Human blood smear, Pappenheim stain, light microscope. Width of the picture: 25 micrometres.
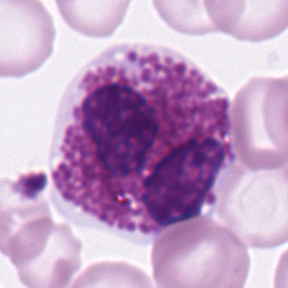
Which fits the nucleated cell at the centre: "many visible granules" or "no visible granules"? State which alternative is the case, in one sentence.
It is many visible granules that the cytoplasm of this cell contains.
